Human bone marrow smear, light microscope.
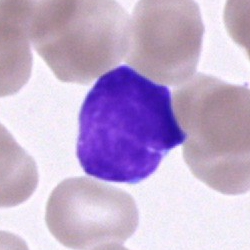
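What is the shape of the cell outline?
It is angular, with several straight-edged facets instead of a smooth curve.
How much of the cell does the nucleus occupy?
Almost the whole cell.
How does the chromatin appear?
Dense and deep purple, with only faint paler streaks.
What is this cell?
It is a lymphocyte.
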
